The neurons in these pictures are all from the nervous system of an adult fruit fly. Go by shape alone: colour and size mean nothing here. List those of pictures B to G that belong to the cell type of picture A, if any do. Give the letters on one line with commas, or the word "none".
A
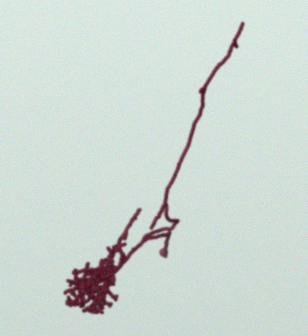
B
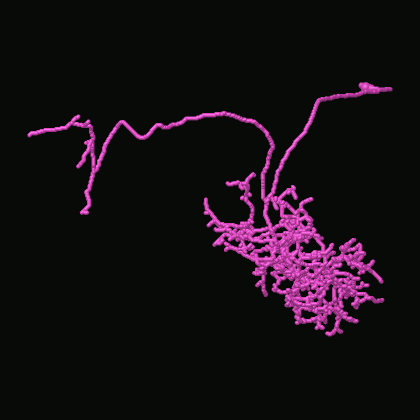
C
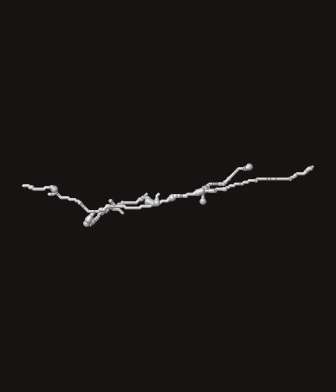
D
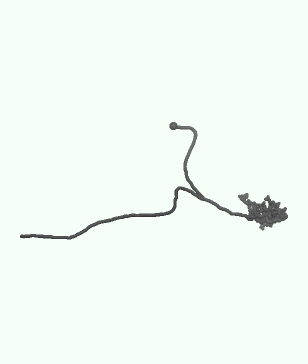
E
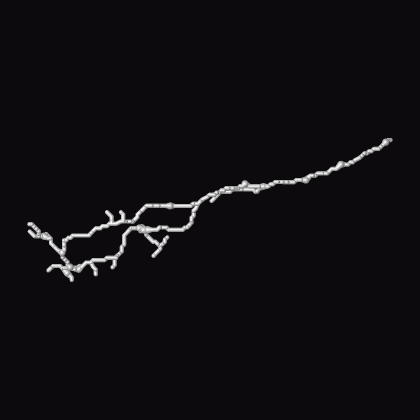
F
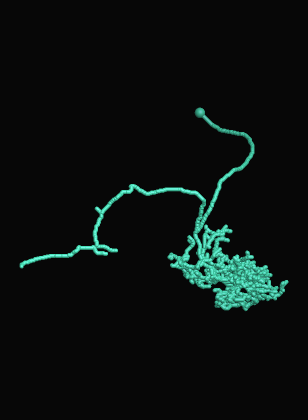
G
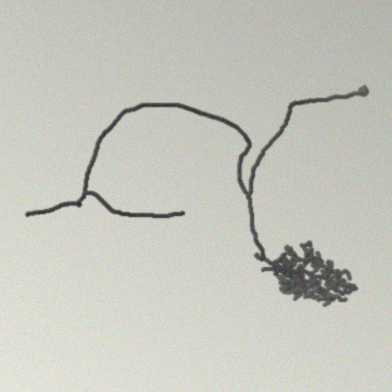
D, G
